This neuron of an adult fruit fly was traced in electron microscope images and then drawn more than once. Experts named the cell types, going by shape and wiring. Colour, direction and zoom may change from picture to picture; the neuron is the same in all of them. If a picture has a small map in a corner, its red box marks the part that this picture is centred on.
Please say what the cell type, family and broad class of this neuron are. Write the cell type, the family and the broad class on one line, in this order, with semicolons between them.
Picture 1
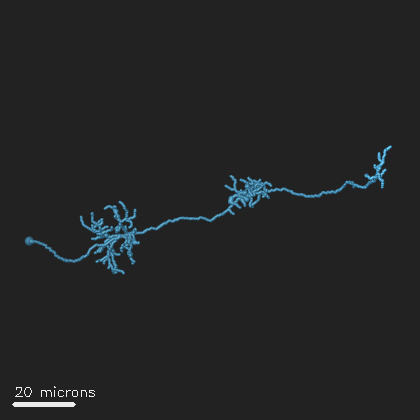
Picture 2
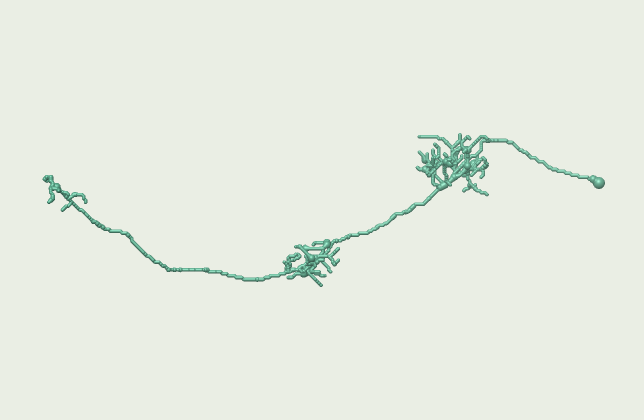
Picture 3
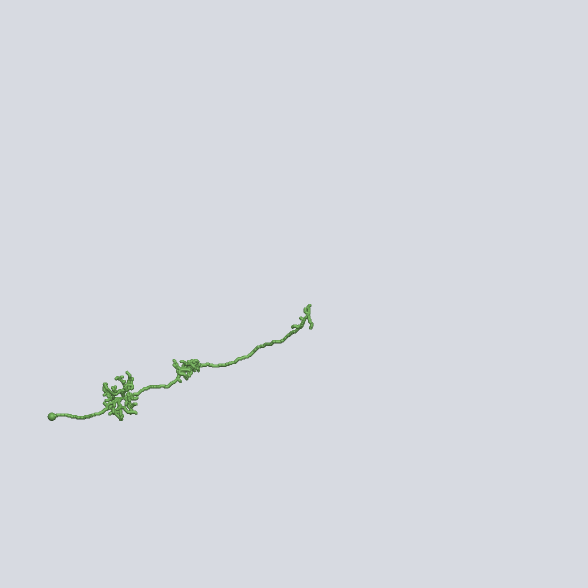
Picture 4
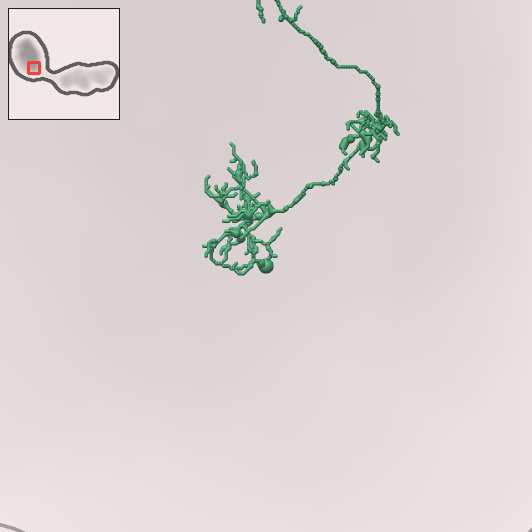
Tm6; Tm; optic-lobe intrinsic neuron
